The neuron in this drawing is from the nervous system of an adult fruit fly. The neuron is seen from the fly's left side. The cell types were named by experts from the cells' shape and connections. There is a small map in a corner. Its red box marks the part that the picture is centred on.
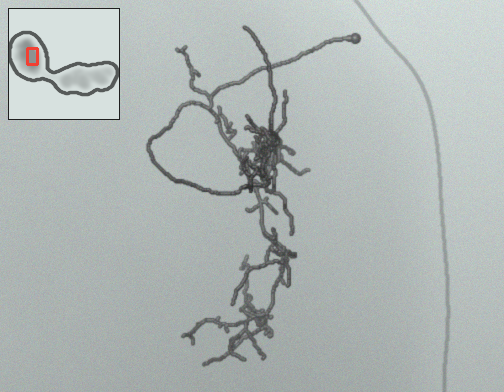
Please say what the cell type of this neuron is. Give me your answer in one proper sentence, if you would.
The cell type of this neuron is CB2408.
